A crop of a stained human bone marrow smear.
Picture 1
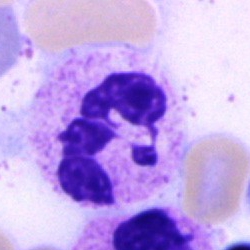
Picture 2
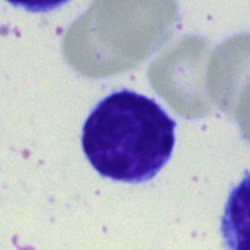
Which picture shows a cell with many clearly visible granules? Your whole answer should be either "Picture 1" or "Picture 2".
Picture 1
